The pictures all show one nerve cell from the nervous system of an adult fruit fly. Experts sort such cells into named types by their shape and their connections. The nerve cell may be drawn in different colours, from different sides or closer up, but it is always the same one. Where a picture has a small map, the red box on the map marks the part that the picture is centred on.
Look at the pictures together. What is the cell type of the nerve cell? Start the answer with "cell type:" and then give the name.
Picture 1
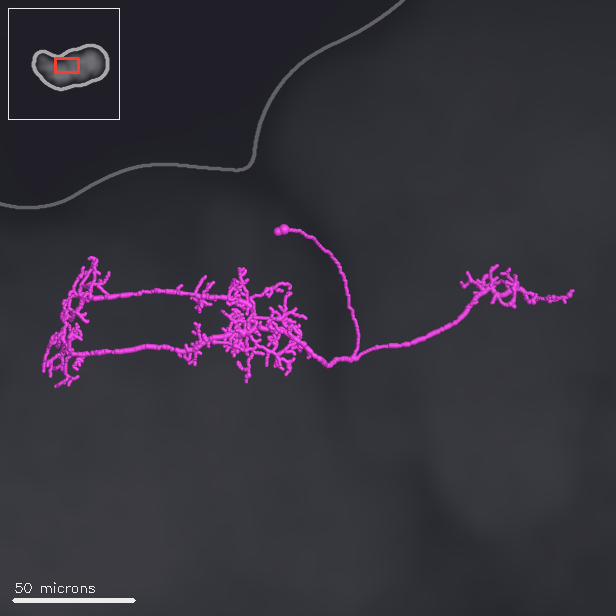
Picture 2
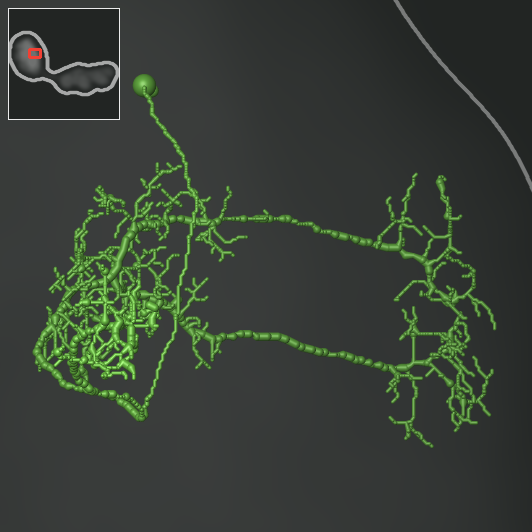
cell type: LPLC4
